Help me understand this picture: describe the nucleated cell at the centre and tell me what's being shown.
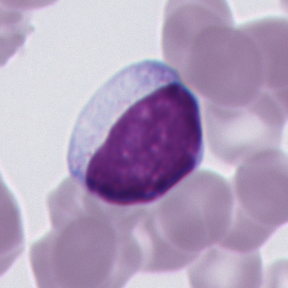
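Looking first at the nucleus, it sits off-centre and fills the lower right part of the cell. Its edge toward the cytoplasm runs nearly straight. The cytoplasm makes a crescent on the upper left side and carries only fine, faint lilac speckling. This is a large granular lymphocyte.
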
